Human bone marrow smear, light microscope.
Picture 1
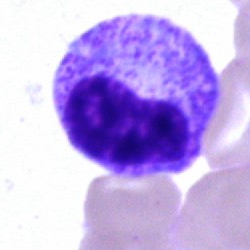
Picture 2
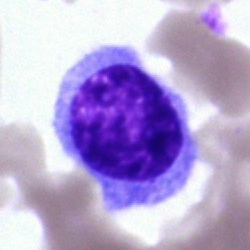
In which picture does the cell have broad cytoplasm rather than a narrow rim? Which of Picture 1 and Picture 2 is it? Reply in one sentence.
Picture 1 shows a cell with plenty of cytoplasm around its nucleus.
